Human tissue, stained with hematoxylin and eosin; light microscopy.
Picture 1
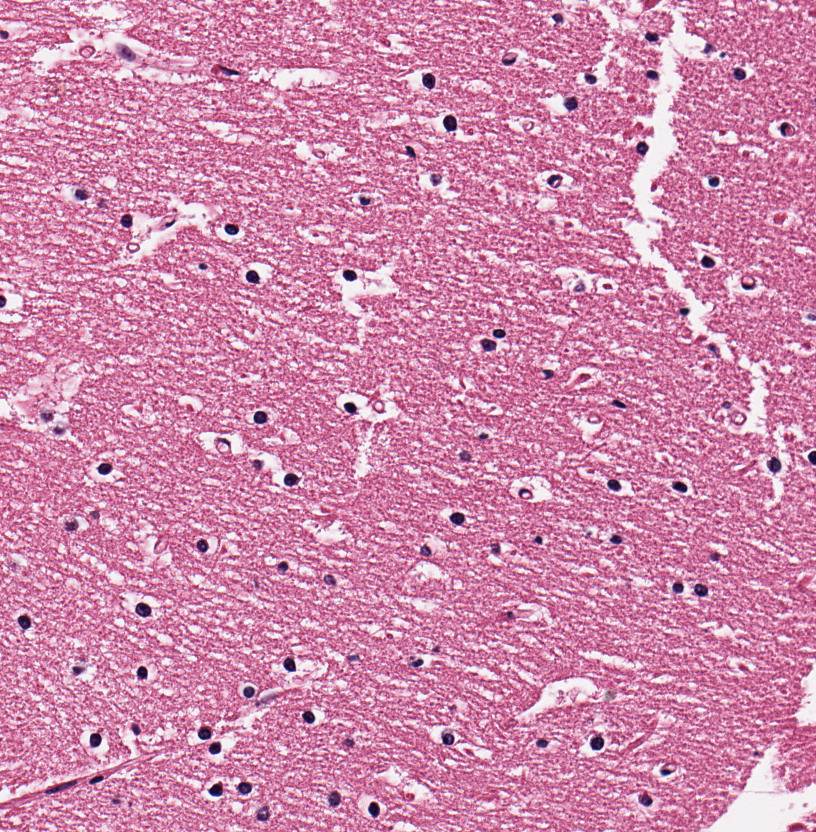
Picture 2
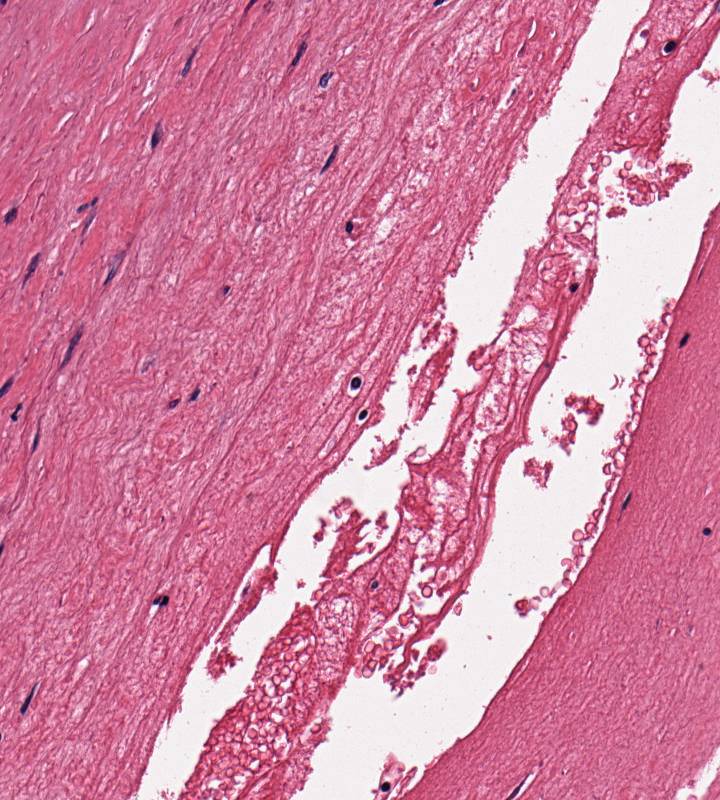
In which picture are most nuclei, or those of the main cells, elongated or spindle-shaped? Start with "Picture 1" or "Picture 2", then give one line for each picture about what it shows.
Picture 2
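In picture 1: The nuclei are small, round and darkly stained.
In picture 2: Nuclei in the left tissue are sparse, dark and mostly elongated.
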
